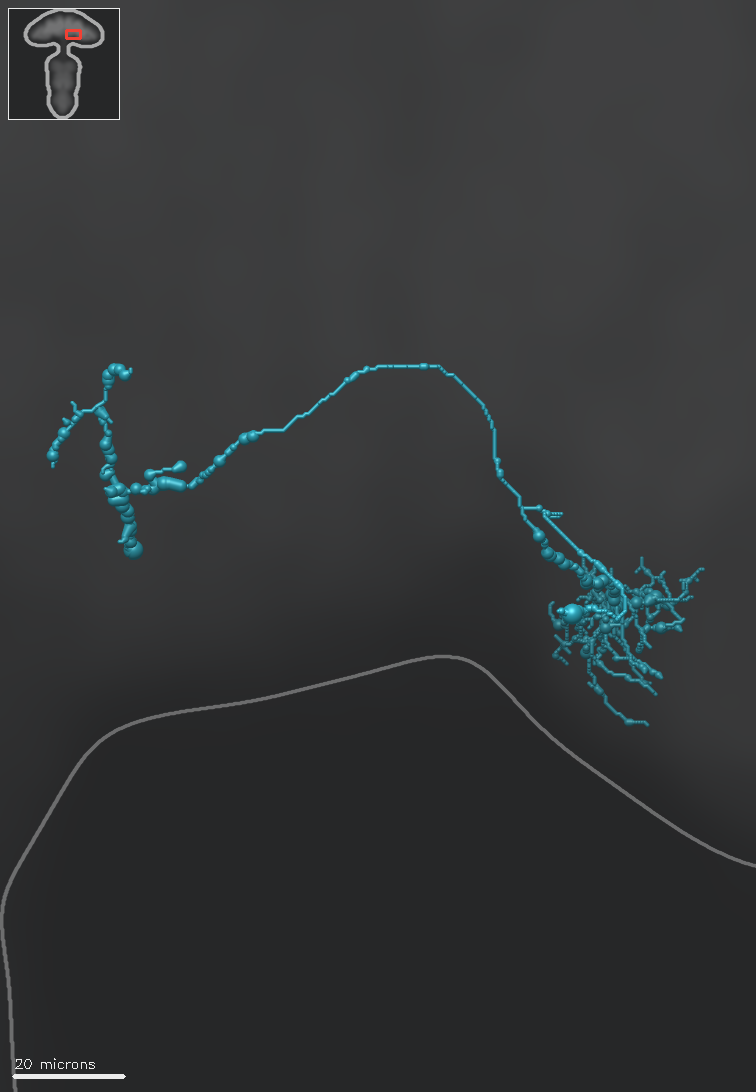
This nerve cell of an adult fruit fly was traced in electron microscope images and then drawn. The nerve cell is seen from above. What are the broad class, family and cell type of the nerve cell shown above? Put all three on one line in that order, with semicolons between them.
visual projection neuron; hemilineage VLPp&l1_anterior; LoVP33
